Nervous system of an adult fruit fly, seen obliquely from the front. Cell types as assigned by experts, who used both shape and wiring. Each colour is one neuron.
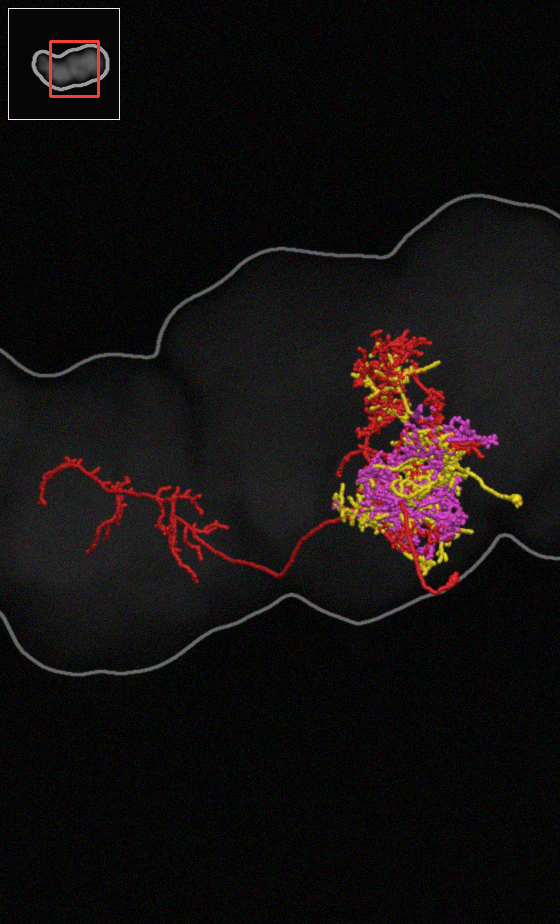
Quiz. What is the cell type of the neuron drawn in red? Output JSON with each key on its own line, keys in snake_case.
{
 "cell_type": "DNg90"
}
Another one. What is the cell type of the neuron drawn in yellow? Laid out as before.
{
 "cell_type": "GNG106"
}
